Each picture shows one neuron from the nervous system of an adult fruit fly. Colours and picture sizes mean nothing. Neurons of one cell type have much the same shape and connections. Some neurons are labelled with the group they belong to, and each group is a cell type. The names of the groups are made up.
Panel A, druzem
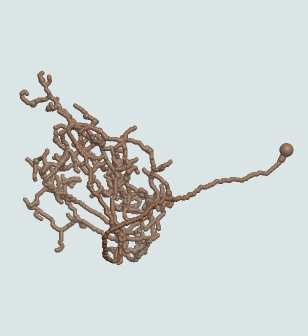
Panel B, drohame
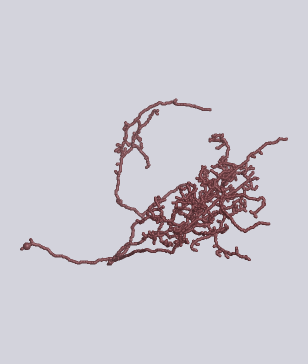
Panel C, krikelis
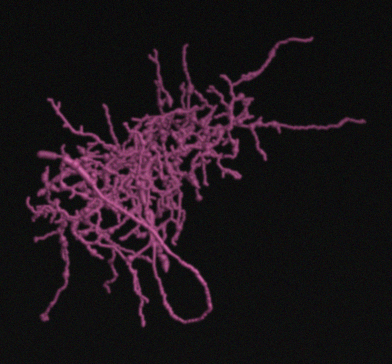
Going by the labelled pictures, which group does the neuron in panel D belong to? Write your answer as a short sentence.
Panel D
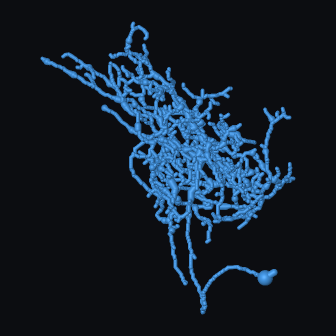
It belongs to krikelis.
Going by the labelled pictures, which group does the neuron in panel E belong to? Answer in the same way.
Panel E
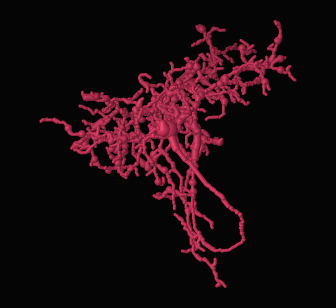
It belongs to krikelis.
